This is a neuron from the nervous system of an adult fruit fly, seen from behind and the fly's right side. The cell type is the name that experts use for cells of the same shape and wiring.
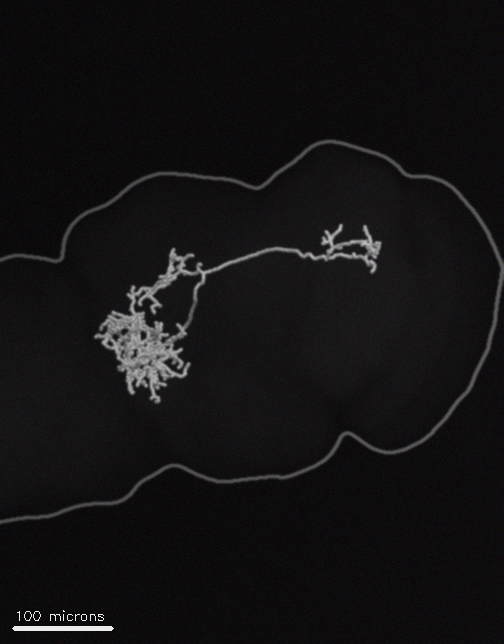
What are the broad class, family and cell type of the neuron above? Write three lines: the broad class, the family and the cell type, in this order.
central-brain intrinsic neuron
hemilineage VLPa1_medial
AVLP748m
